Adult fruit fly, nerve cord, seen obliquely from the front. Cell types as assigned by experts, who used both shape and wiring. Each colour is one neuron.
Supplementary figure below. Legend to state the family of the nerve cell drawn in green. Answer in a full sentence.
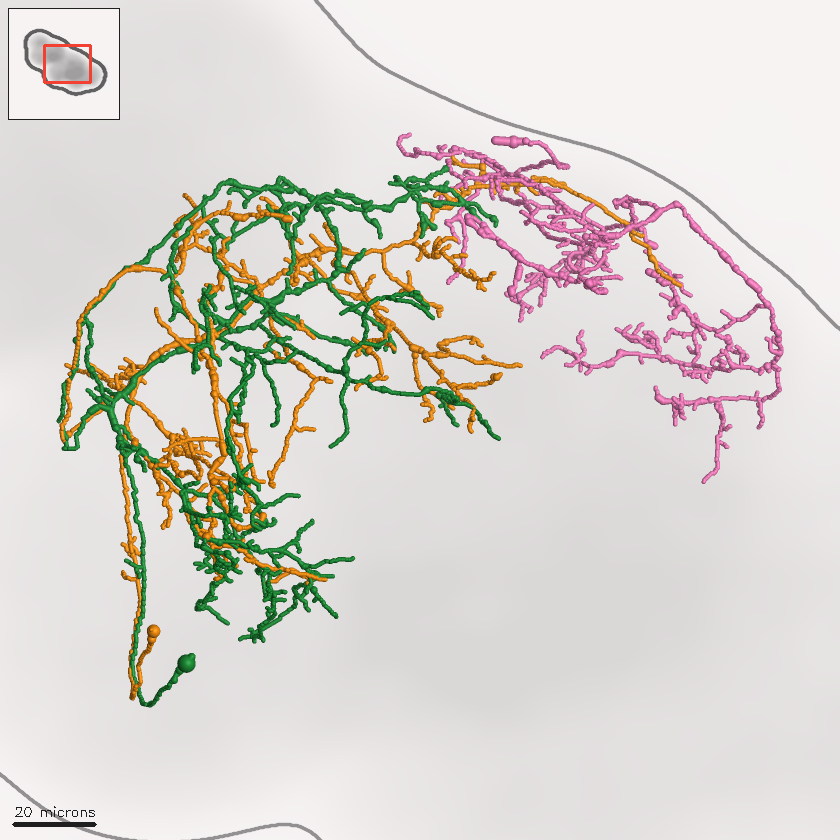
The family is hemilineage 08A.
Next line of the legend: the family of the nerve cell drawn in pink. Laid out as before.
The family is hemilineage 11B.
